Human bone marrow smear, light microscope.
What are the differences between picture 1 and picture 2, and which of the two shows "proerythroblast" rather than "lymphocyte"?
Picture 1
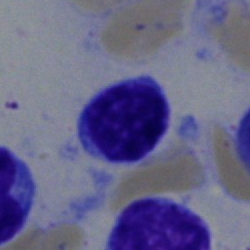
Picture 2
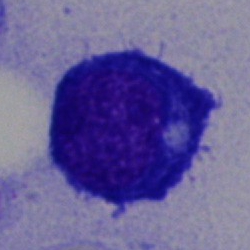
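The lymphocyte is in picture 1, I'd say, and the proerythroblast in picture 2. Starting with the edges: the lymphocyte is smooth and roughly round with no projections at all, whereas the proerythroblast, also roughly round but with a few slightly angular edges, has fine short hair-like projections coming off its surface. The chromatin differs too: in the lymphocyte it is dense and dark purple with a few small paler patches scattered through it, while in the proerythroblast it looks finely stippled rather than coarsely clumped. In the proerythroblast the cytoplasm is a deep dark blue, and there's a pale clear zone beside the nucleus on the right side. Neither cell shows granules in its cytoplasm, and I can't find any vacuoles in the lymphocyte either.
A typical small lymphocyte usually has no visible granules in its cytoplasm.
Near the lymphocyte, pale grey-tan red cells sit close above it and to its lower right, with other dark nucleated cells at the lower left and bottom edges.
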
